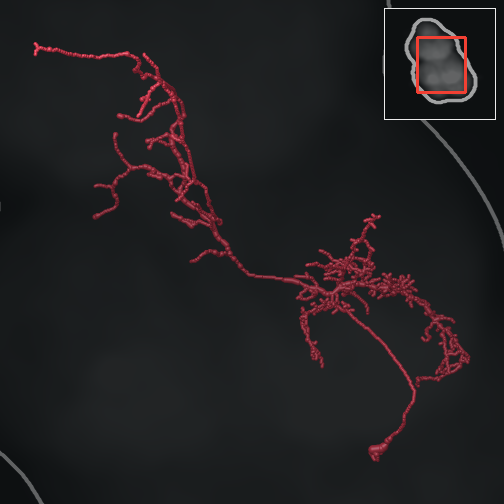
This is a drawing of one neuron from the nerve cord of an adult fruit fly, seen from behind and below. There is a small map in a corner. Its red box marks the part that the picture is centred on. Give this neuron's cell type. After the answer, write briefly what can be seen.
The cell type is IN08B073. This is a nerve-cord intrinsic neuron. The picture shows dozens of branch ends. As drawn here it is about as wide as it is tall.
